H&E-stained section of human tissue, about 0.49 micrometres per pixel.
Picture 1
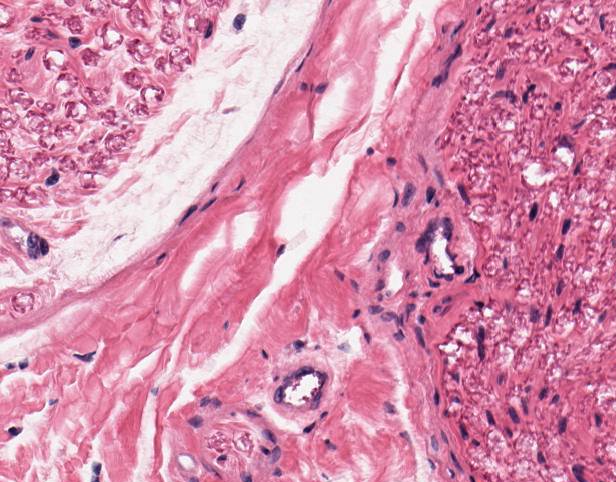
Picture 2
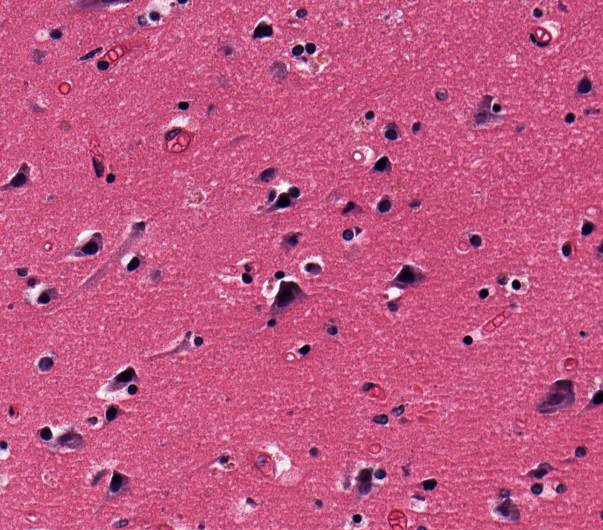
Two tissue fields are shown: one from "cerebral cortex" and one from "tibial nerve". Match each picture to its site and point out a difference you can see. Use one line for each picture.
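Picture 1: tibial nerve. Nuclei in the collagen band are sparse, thin and spindle-shaped, lying parallel to the fibres.
Picture 2: cerebral cortex. Small, round, dark nuclei with no visible cytoplasm are numerous throughout the field.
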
